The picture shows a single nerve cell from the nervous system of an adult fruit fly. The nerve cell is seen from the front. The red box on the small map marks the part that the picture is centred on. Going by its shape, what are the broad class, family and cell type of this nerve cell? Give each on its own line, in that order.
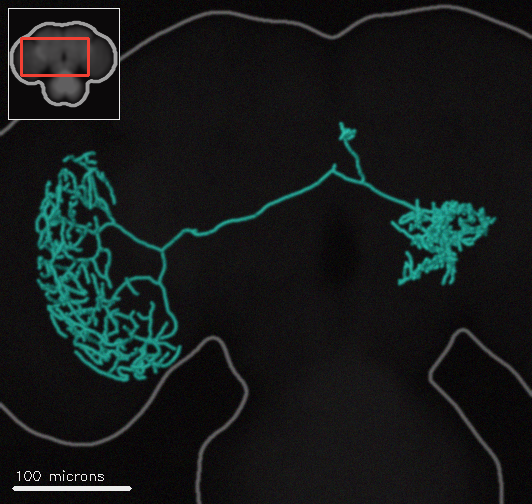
visual centrifugal neuron
LPT
LPT57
